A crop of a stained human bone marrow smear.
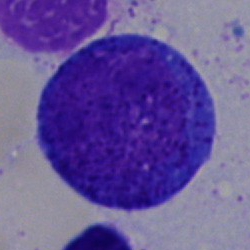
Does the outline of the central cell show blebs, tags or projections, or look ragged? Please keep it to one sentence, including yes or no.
No, by its outline the cell is smooth and even.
